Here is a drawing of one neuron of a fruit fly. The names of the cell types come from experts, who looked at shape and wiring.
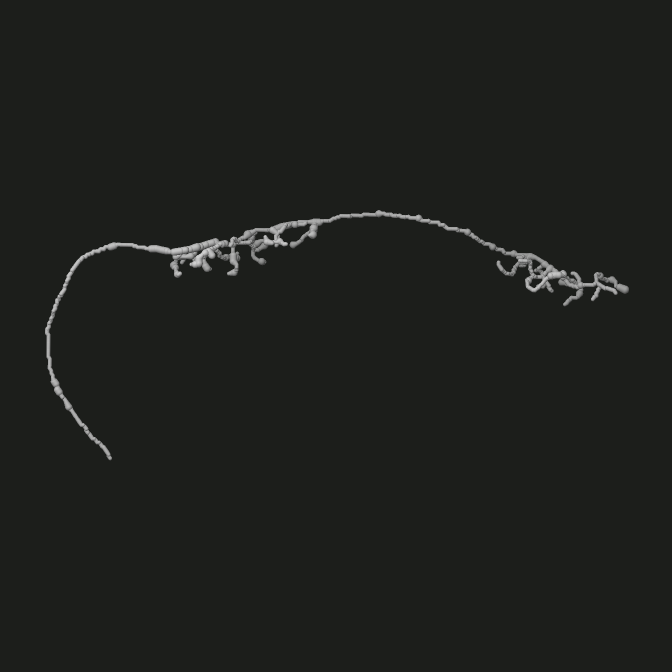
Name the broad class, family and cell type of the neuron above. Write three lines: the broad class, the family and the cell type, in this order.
sensory neuron entering the brain
class olfactory
ORN_DP1m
